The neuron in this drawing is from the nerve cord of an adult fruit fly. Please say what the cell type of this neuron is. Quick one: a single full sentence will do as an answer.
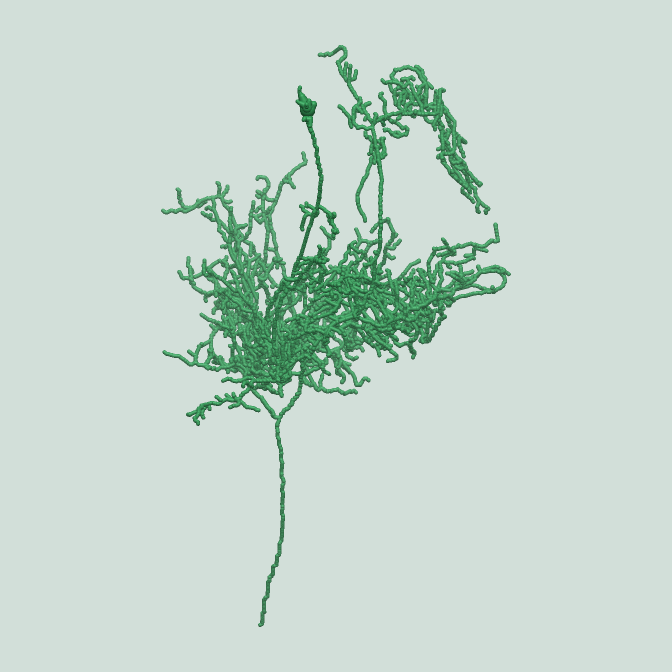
The type of this neuron is the cell type AN12B011.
